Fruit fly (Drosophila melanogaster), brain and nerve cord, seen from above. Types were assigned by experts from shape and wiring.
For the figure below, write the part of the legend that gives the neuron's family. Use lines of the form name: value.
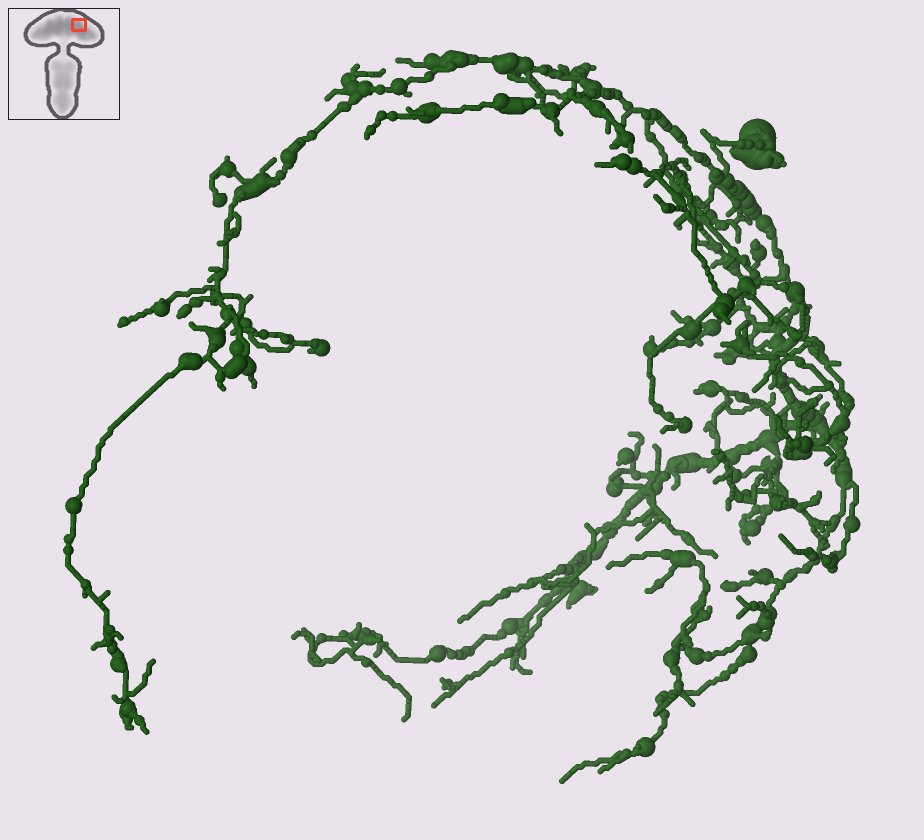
family: hemilineage VLPa1_lateral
